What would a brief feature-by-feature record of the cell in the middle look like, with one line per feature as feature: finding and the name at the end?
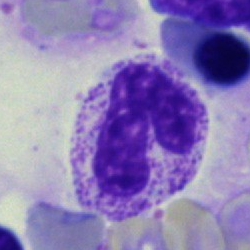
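Outline: roughly oval, smooth, no projections
Chromatin: dark purple, clumped, scattered paler patches
Granules: many, fine, purple, throughout cytoplasm
Vacuoles: none seen in cytoplasm
Name: band neutrophil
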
